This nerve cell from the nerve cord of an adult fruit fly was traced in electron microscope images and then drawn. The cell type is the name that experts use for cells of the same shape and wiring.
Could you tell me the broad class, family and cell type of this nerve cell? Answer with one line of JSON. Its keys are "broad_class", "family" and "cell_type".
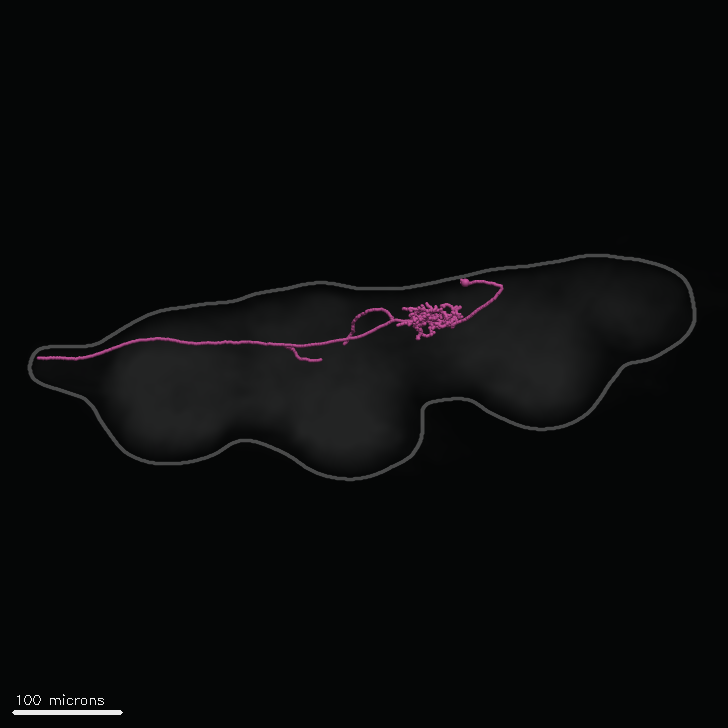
{"broad_class": "ascending neuron", "family": "hemilineage 19B", "cell_type": "AN19B063"}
